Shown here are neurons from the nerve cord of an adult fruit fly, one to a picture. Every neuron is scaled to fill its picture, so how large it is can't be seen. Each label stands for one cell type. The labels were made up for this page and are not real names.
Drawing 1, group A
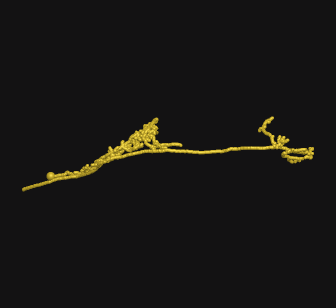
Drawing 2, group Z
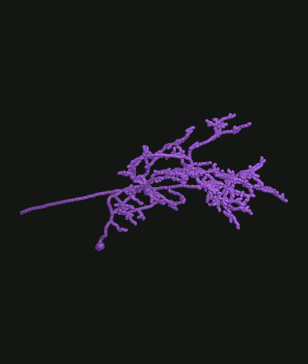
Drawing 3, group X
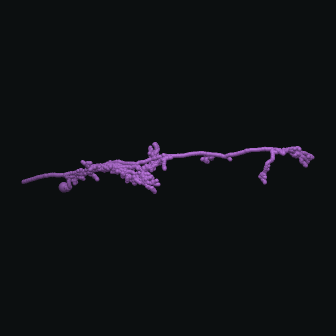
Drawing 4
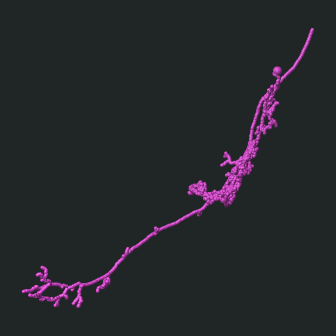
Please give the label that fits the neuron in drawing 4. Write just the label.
group X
